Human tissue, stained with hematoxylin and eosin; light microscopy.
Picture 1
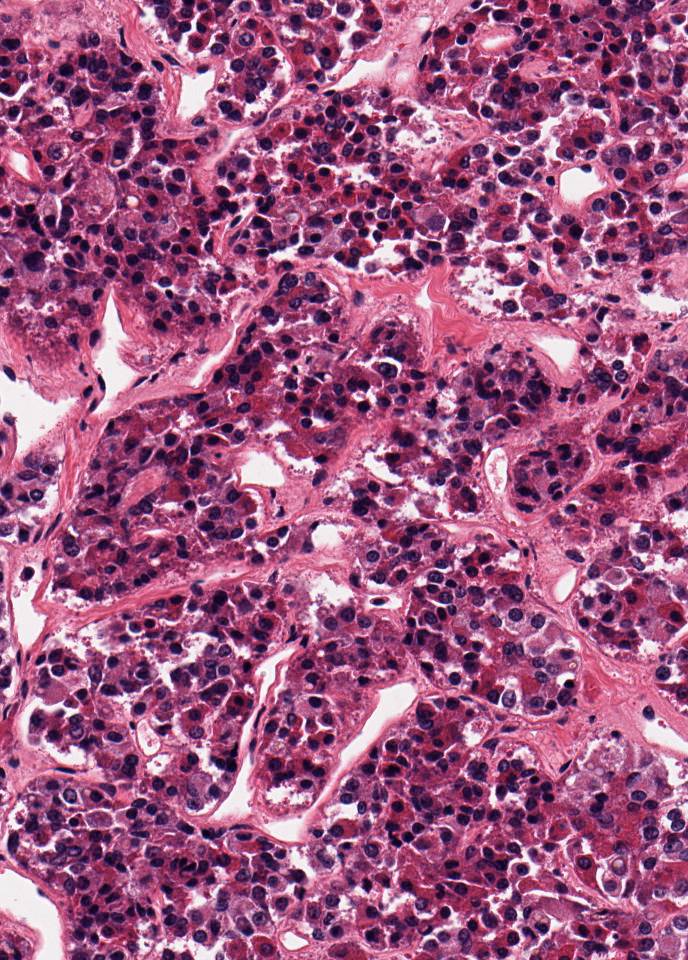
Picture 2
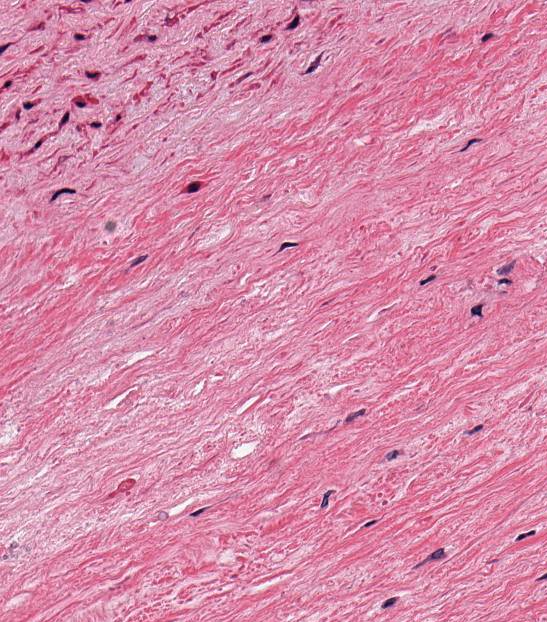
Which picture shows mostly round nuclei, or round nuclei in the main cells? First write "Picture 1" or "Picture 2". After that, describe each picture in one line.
Picture 1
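In picture 1: Most nuclei are small, round and darkly stained, with a fairly uniform look from cell to cell.
In picture 2: The cells are sparse fibroblasts with small, dark, elongated nuclei lying along the fibres.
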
